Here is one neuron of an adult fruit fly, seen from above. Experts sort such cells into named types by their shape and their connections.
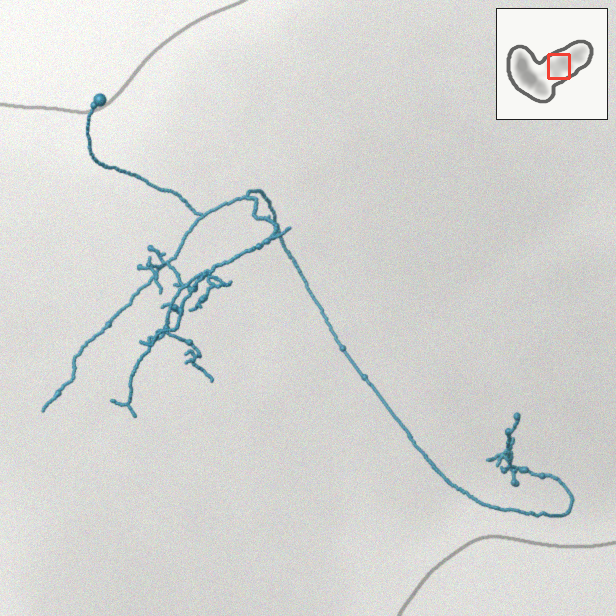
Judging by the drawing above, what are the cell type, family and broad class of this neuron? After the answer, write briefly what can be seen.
It is of cell type IN01A062_c. Its family is hemilineage 01A. Its broad class is nerve-cord intrinsic neuron. The cell body is at the upper left of the picture. In this view it is wider than it is tall.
